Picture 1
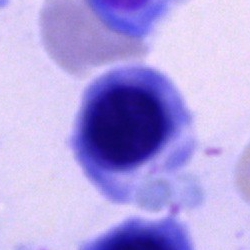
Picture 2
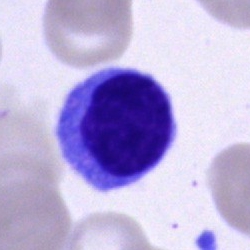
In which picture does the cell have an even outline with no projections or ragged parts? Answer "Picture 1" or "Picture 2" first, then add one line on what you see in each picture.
Picture 2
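In picture 1: Pale grey-blue blebs bulge from the lower right edge of the cell.
In picture 2: The cell has a roughly round outline with a smooth edge.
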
